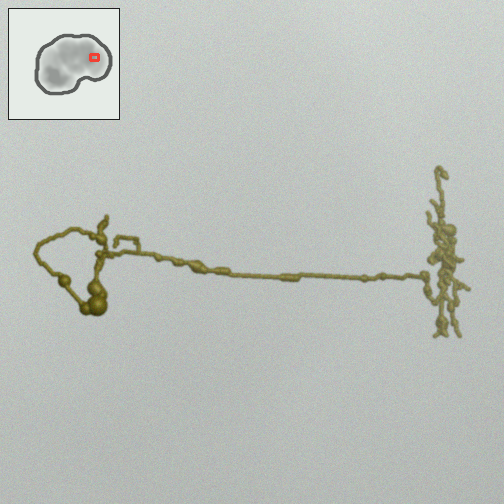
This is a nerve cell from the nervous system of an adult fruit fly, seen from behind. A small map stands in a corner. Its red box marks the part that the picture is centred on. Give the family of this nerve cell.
T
